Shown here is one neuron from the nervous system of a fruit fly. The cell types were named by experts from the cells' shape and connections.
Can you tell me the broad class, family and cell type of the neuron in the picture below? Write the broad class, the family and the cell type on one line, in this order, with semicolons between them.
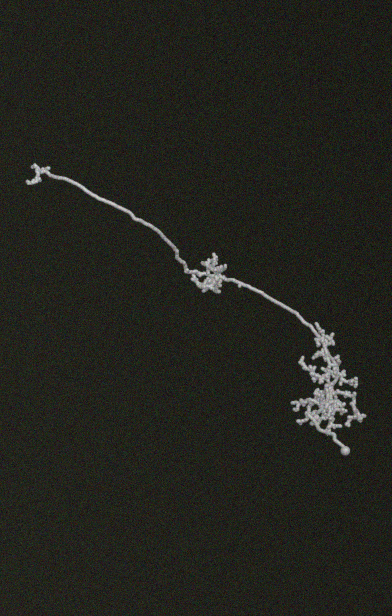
visual projection neuron; MeTu; MeTu4c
